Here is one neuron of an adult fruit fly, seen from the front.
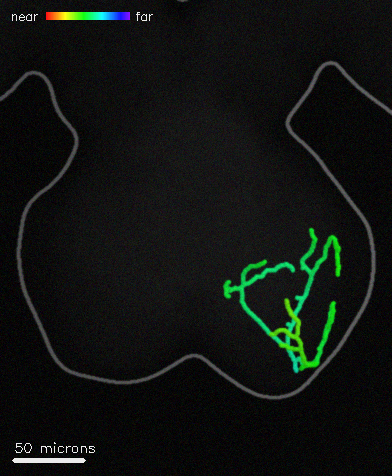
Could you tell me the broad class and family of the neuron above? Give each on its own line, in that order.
sensory neuron entering the nerve cord
class mechanosensory proprioceptive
